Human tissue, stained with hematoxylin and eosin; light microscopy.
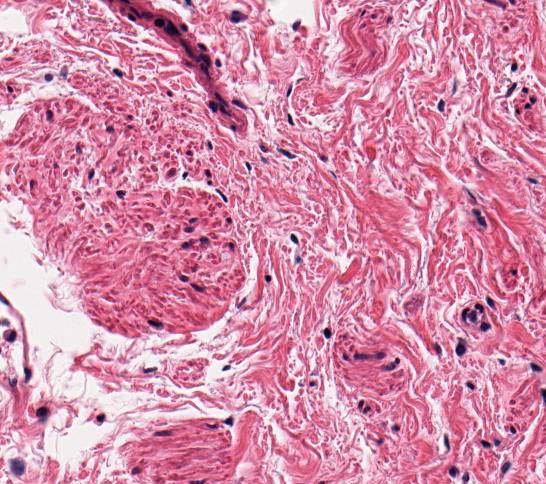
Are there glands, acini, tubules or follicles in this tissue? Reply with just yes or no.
No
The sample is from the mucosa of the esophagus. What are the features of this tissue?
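Mostly loose pink fibrous connective tissue containing smooth muscle bundles. Largest bundle: rounded mass, left side. Bundles cut in varied planes, some across, some obliquely, not all one direction. Stroma between bundles sparsely cellular; nuclei small, dark, spindle-shaped.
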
